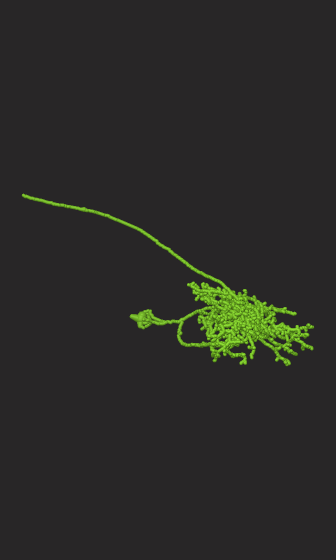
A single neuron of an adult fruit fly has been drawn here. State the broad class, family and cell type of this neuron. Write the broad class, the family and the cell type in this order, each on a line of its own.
motor neuron of the nerve cord
hemilineage 06A
MNad10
